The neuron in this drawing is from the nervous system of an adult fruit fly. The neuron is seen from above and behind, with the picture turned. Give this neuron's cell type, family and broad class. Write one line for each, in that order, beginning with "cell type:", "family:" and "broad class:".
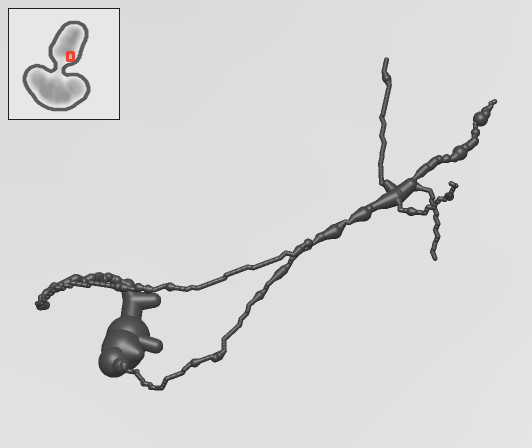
cell type: Ta depressor MN
family: hemilineage 15B
broad class: motor neuron of the nerve cord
